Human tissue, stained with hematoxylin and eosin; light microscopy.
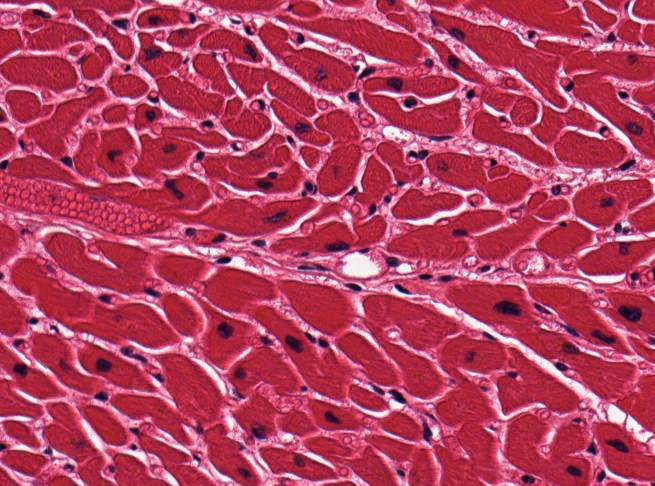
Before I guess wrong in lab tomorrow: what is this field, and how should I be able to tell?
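The tissue is myocardium. The fibres' cytoplasm, deeply and evenly eosinophilic red, decides it.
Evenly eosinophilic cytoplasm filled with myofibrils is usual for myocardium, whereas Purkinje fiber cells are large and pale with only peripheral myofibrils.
Small, dark, elongated nuclei of interstitial cells lie in the narrow spaces between fibres. A vessel packed with red blood cells runs in as a band from the left edge just above the middle; no fat cells appear.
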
